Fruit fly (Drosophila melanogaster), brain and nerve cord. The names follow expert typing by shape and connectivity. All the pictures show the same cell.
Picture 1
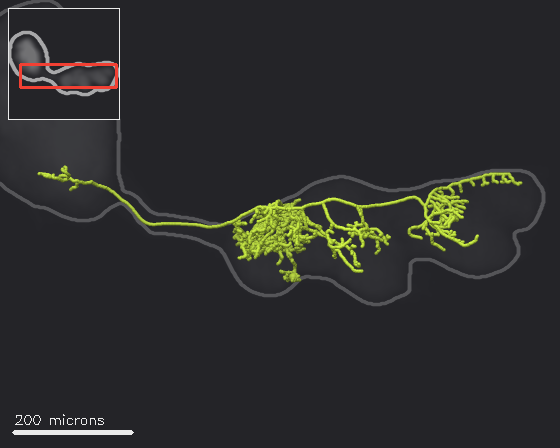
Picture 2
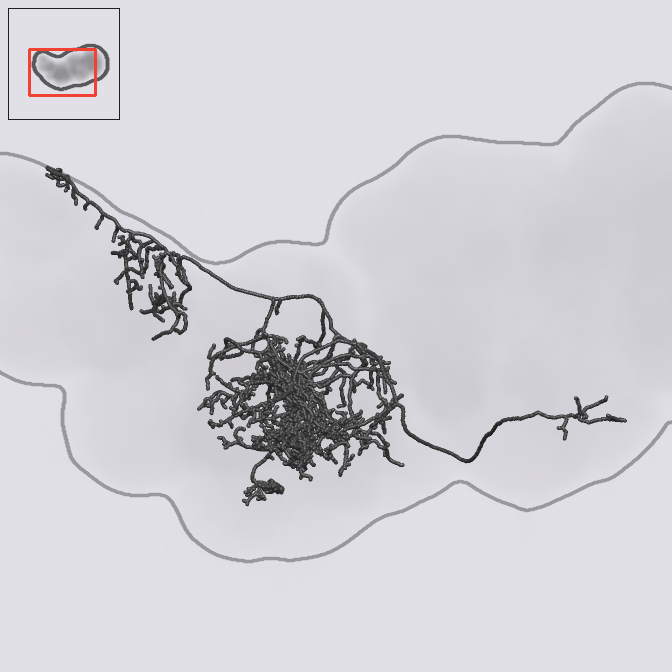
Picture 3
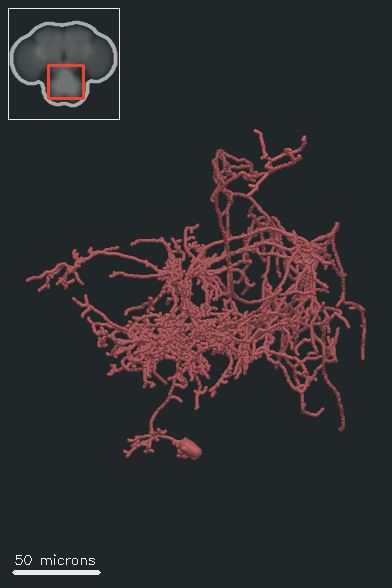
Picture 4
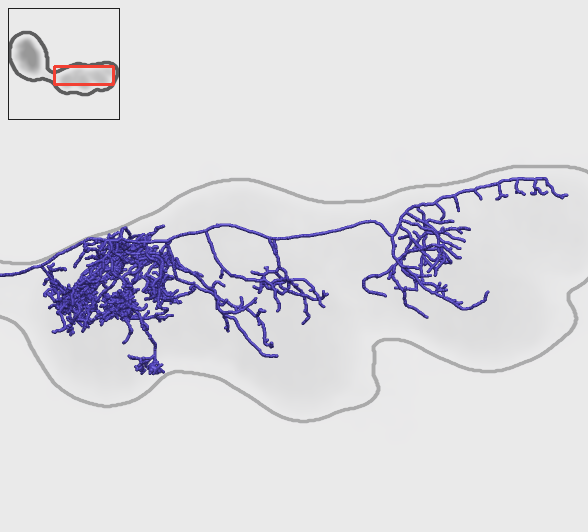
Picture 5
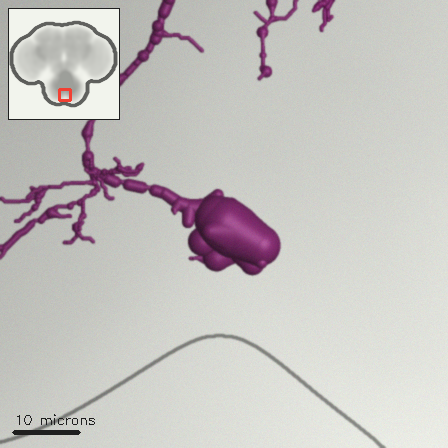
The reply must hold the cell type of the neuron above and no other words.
IN27X001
